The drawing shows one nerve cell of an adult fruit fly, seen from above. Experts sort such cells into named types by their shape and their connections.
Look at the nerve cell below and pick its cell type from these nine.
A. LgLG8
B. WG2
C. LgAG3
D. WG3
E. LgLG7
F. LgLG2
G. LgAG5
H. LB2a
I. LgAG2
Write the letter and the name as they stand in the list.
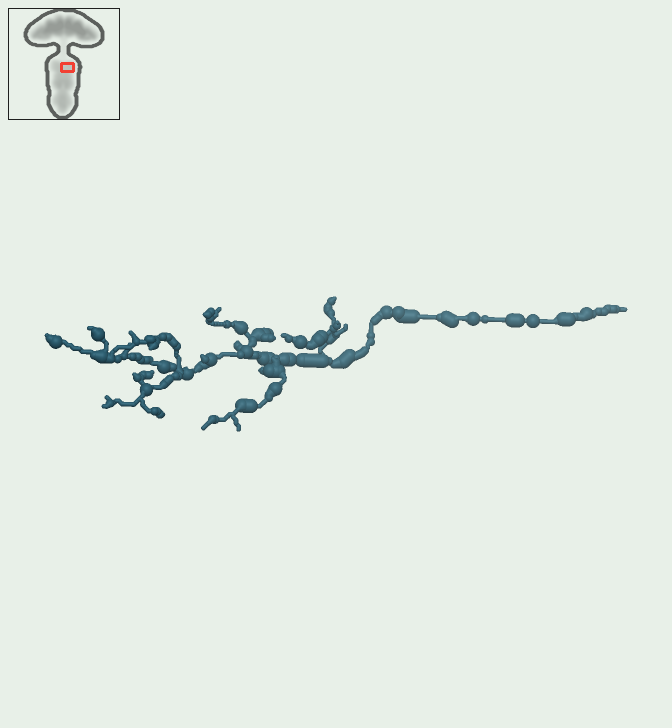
A. LgLG8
